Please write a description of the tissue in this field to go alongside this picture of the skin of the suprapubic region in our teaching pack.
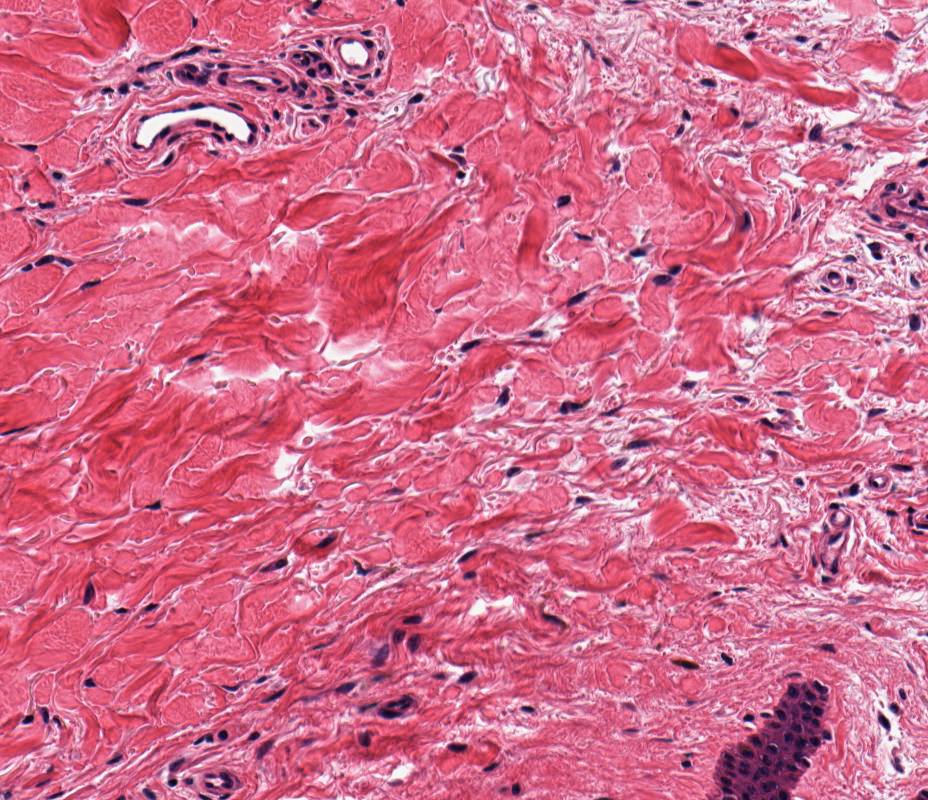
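Almost the whole field is filled with thick, deeply eosinophilic collagen bundles running in many directions. Cells are sparse, mostly small dark elongated fibroblast nuclei lying singly between bundles. A compact cluster of tightly packed dark purple nuclei sits at the bottom right edge. Toward the right, fibres are finer and looser than the coarse bundles on the left.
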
